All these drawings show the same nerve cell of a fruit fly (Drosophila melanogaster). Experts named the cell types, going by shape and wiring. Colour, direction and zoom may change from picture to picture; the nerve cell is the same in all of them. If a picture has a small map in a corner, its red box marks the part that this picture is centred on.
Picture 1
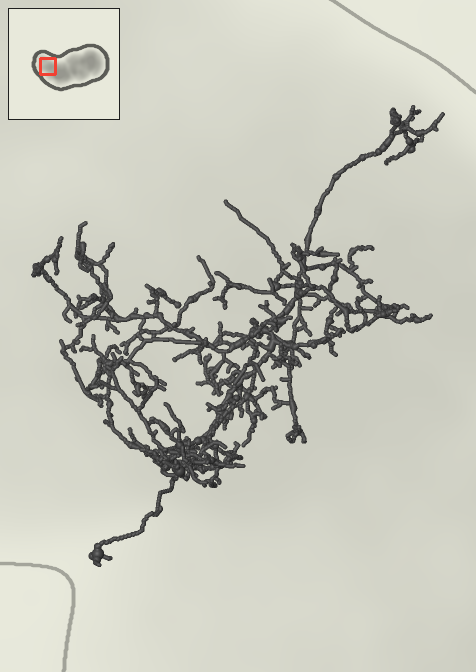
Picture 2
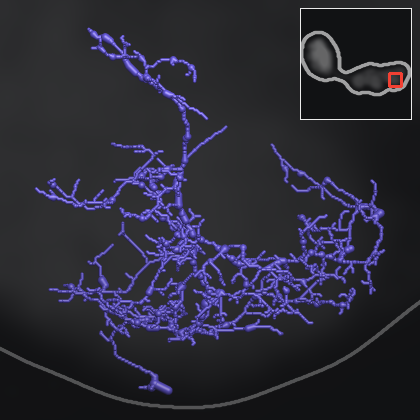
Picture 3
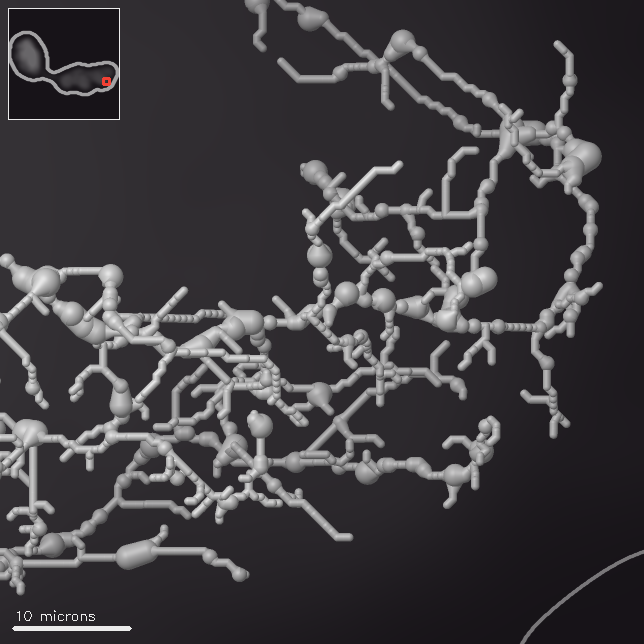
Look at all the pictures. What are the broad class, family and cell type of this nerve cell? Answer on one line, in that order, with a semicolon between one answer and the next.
nerve-cord intrinsic neuron; hemilineage 13B; IN13B027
